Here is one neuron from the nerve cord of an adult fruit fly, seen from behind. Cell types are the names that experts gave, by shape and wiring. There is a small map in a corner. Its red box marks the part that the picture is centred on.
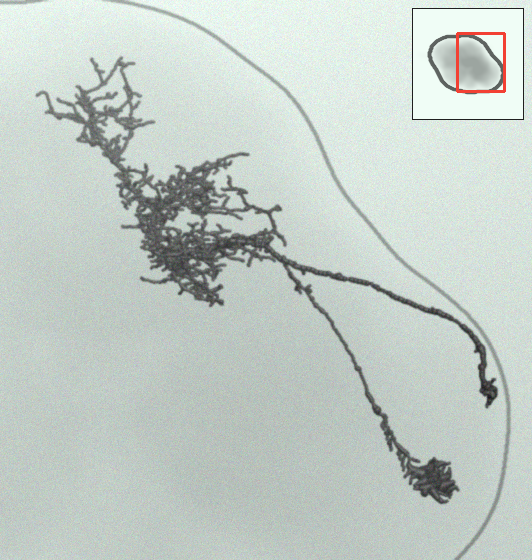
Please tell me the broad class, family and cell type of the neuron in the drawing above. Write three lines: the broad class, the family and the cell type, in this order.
motor neuron of the nerve cord
hemilineage 16B
MNhm43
